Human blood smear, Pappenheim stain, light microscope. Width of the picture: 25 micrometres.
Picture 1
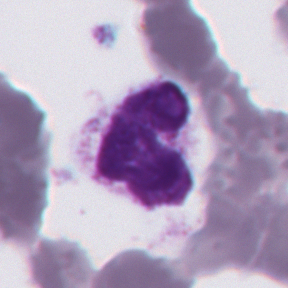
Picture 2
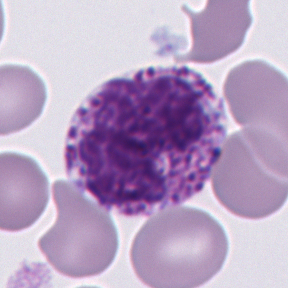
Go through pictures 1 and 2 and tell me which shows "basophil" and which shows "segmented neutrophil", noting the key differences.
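Picture 1 shows a segmented neutrophil; picture 2 shows a basophil.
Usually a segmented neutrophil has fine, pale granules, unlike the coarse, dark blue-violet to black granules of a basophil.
Here, picture 1 has fine pinkish-red granules in very pale, almost colourless cytoplasm, whereas picture 2 has coarse, dark purple-black granules.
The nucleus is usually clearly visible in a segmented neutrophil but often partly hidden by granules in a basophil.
In picture 2, granules overlie the nucleus as well as the cytoplasm, so its outline is hard to trace. In picture 1, the nucleus stains dense, dark purple throughout and has a deep notch in its right side.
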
